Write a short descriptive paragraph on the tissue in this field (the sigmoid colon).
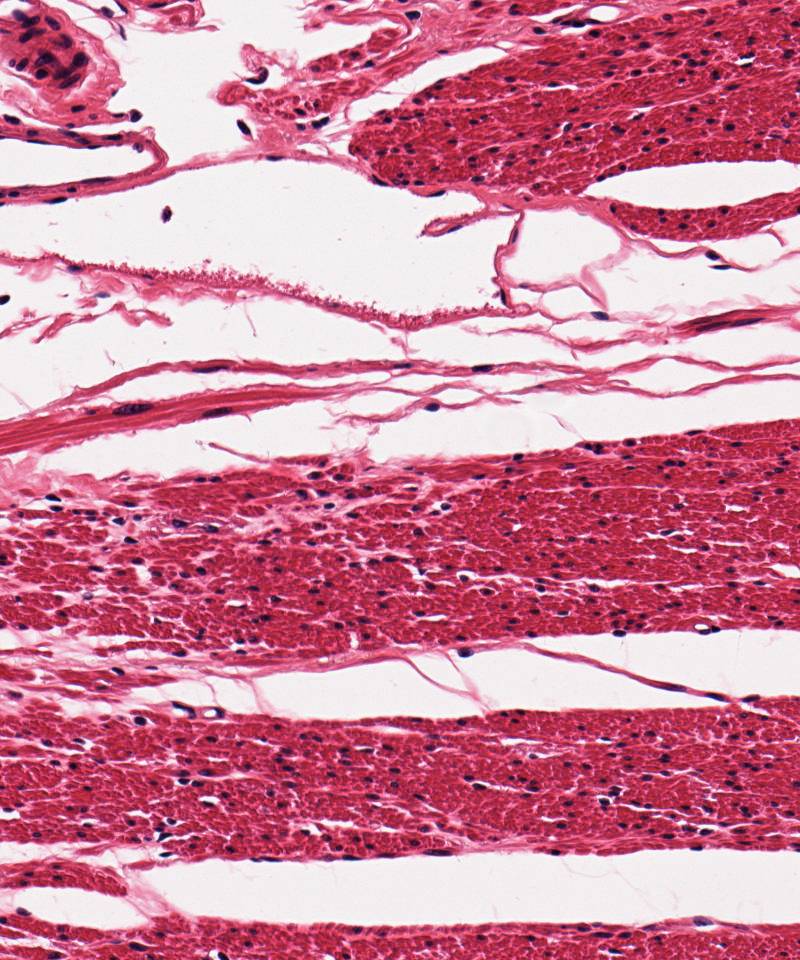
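First, muscle: broad, deeply eosinophilic bands run horizontally, mostly in the lower half and upper right. Next, nuclei: small, dark, scattered fairly evenly through the bands, not gathered at their edges. Then, upper middle: thin wispy pink strands of loose connective tissue, sparsely nucleated, cross an empty space. Finally, top left: a small cluster of crowded dark nuclei.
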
